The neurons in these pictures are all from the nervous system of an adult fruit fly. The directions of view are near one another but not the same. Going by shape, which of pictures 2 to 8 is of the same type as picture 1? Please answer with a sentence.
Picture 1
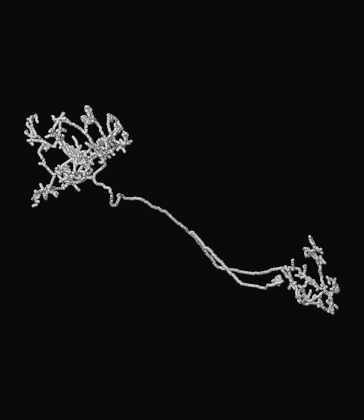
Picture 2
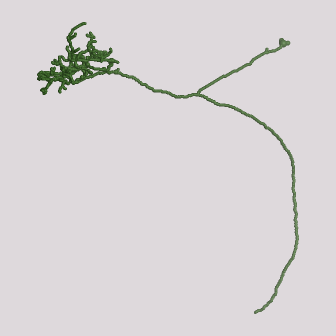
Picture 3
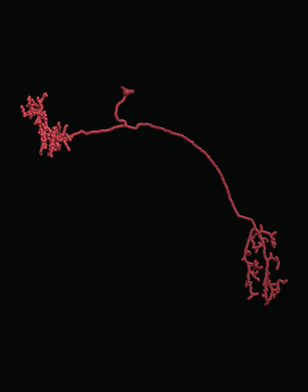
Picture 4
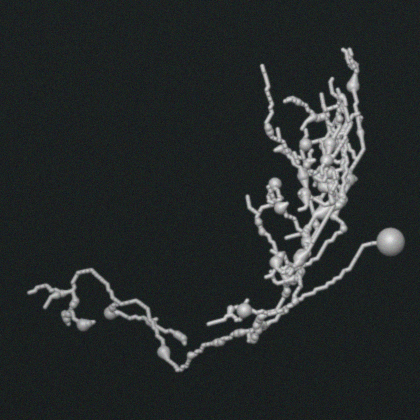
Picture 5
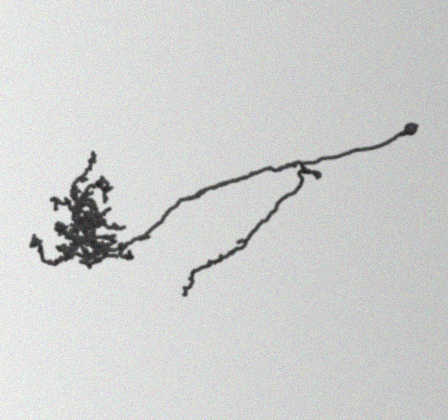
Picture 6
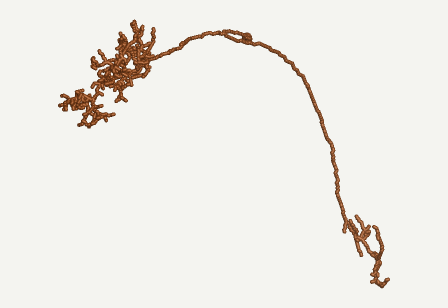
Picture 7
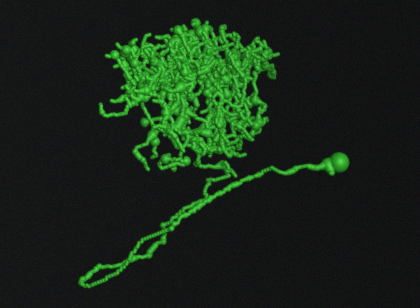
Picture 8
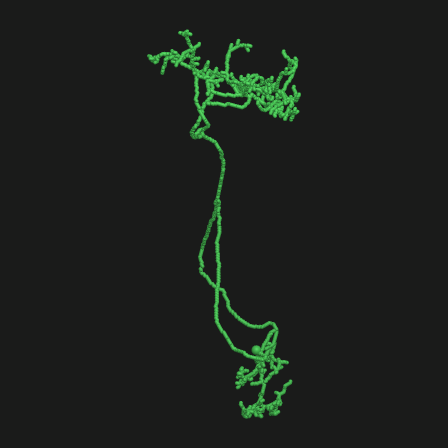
The neuron in picture 8 is of the same cell type.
